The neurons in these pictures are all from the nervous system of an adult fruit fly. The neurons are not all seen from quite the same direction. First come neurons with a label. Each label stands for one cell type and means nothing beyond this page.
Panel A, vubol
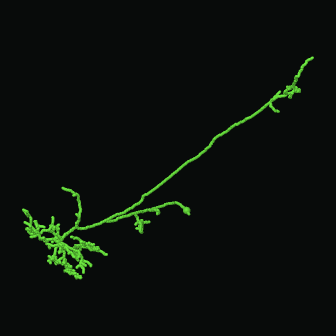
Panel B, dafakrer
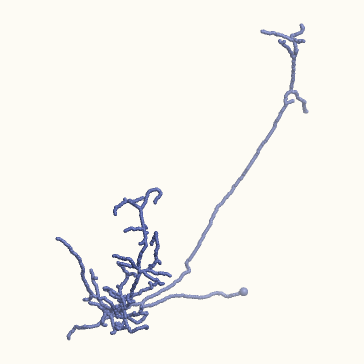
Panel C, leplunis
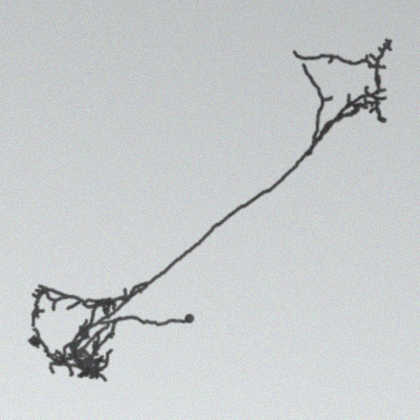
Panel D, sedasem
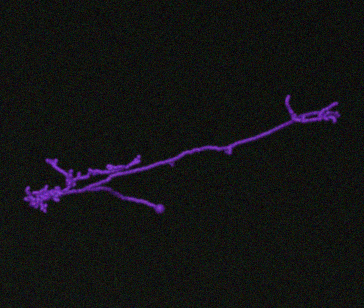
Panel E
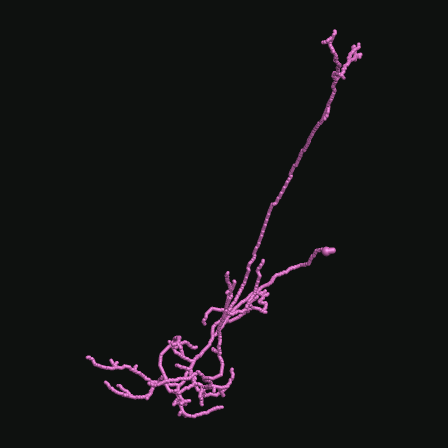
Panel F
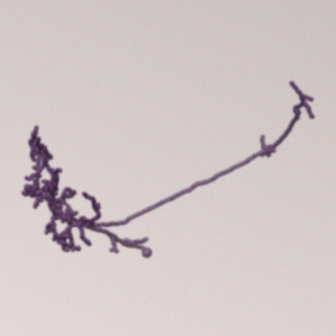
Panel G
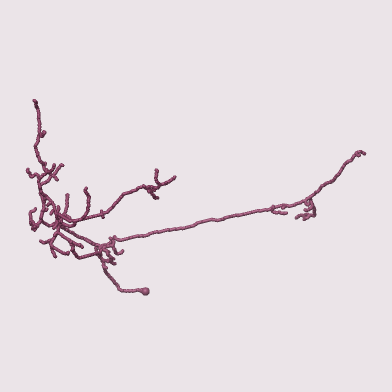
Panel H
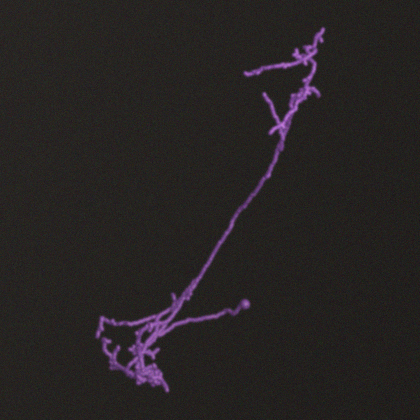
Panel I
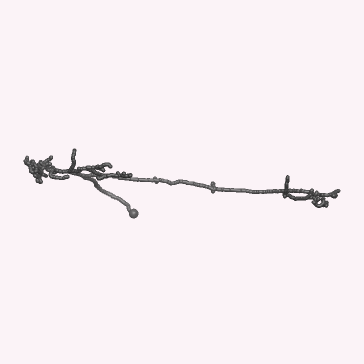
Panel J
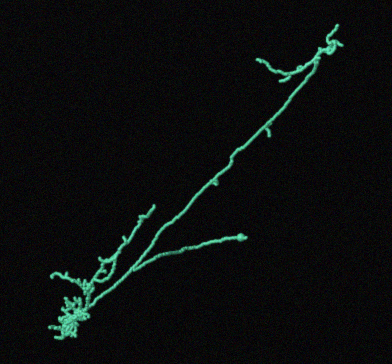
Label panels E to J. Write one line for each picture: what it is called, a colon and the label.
E: vubol
F: vubol
G: vubol
H: leplunis
I: sedasem
J: sedasem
